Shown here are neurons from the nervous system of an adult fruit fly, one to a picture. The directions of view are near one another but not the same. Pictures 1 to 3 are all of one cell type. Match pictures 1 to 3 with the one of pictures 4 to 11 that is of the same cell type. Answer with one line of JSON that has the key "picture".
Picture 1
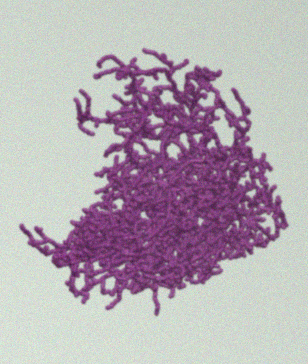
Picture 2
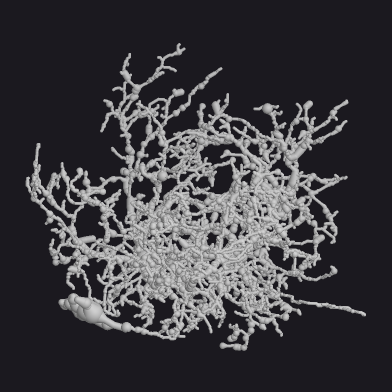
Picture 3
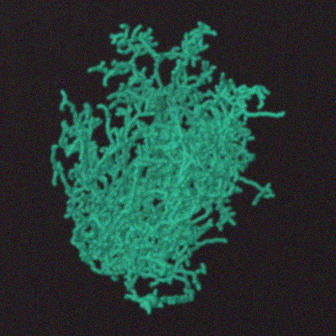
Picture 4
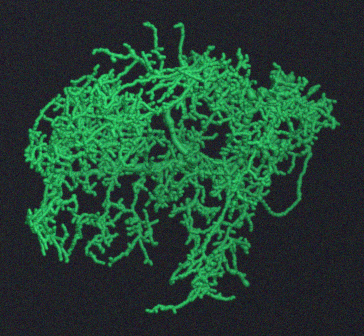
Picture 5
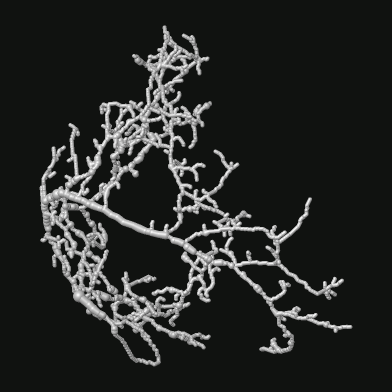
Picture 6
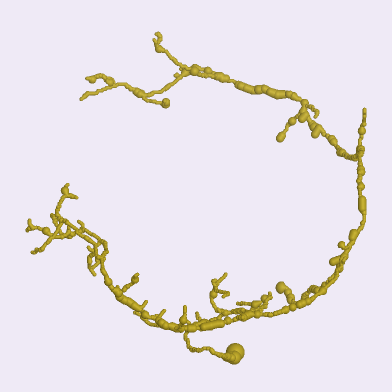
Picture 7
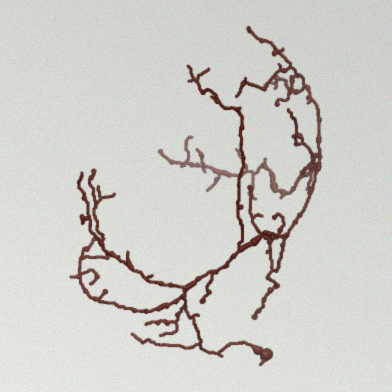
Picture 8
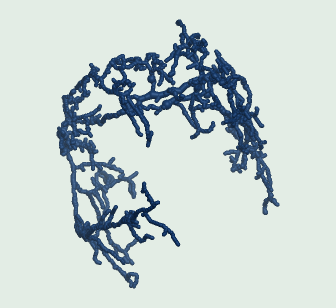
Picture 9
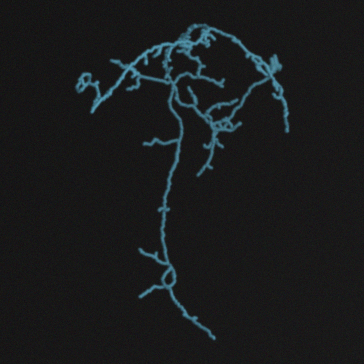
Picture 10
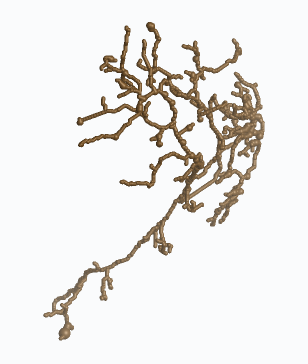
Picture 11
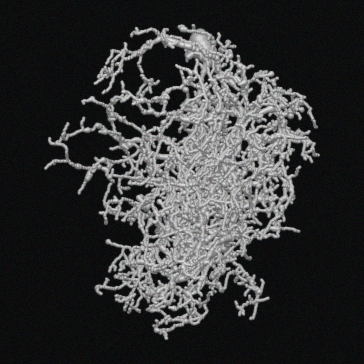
{"picture": 11}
